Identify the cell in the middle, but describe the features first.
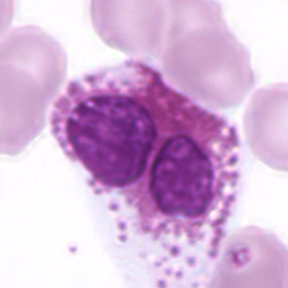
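Of the nuclear lobes, the left is larger than the right. The chromatin is dark purple and coarsely clumped. A pinkish tint marks the cytoplasm. Along the lower edge, the cell outline is irregular and poorly defined. Cell type: eosinophil.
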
